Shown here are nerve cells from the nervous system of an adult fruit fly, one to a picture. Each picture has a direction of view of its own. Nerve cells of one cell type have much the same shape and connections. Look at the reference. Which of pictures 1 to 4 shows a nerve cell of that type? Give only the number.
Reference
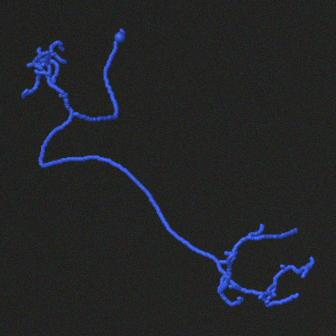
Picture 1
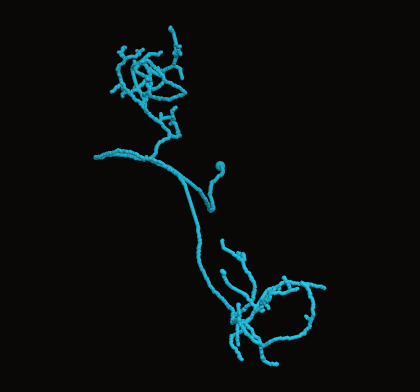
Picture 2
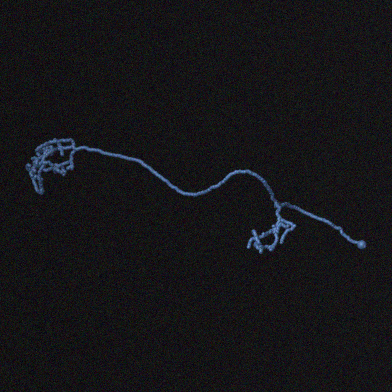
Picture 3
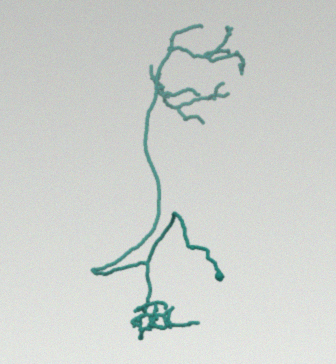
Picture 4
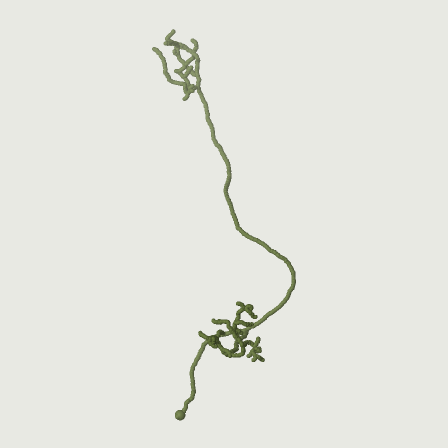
3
